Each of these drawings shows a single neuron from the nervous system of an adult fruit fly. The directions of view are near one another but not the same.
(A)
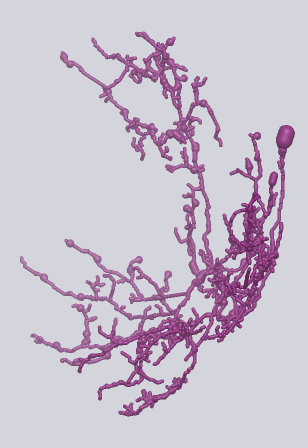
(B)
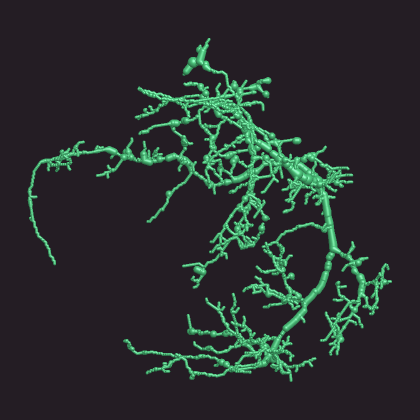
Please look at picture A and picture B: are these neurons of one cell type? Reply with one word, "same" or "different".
different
